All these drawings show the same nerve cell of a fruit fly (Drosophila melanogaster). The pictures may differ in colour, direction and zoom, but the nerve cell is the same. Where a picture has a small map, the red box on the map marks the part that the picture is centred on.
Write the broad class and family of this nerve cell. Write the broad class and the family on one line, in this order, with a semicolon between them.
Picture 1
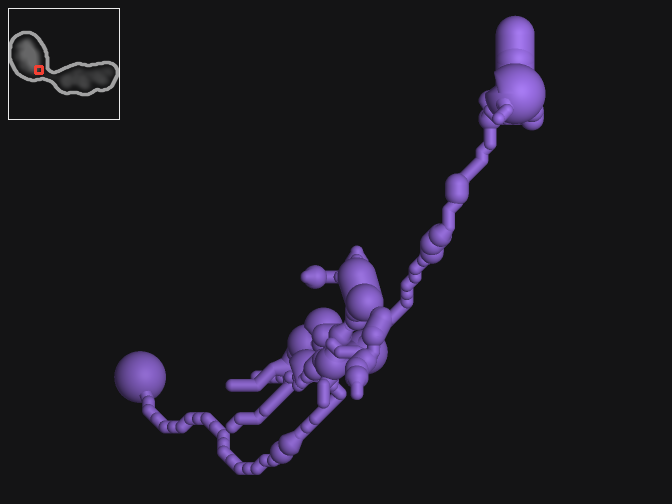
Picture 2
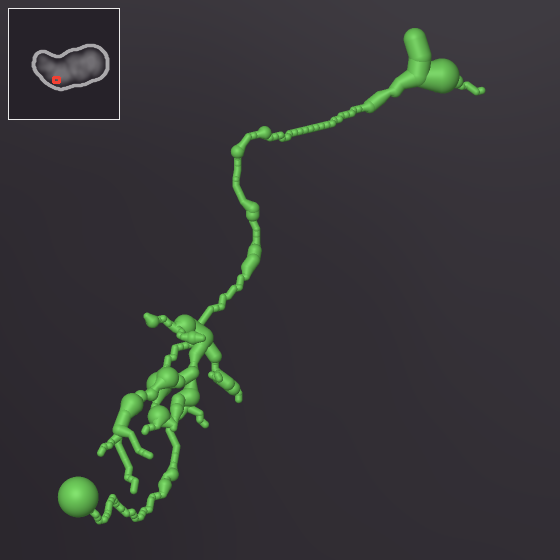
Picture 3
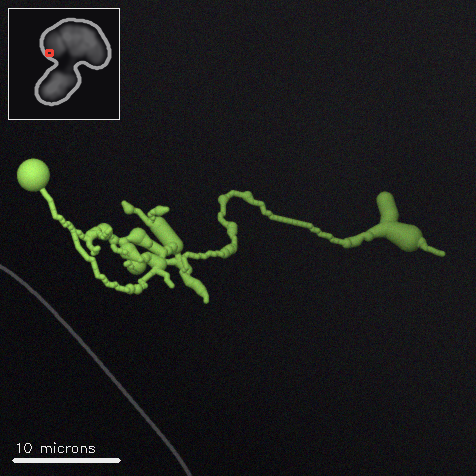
optic-lobe intrinsic neuron; Mi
